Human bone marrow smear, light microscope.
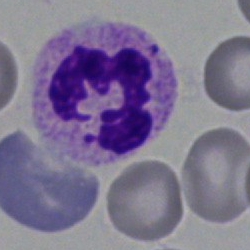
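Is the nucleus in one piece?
No, it is divided into several lobes joined to one another.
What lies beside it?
Two small dark round bodies.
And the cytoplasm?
Plentiful and pale pinkish-lilac, filled with fine, small lilac granules.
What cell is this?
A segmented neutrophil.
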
